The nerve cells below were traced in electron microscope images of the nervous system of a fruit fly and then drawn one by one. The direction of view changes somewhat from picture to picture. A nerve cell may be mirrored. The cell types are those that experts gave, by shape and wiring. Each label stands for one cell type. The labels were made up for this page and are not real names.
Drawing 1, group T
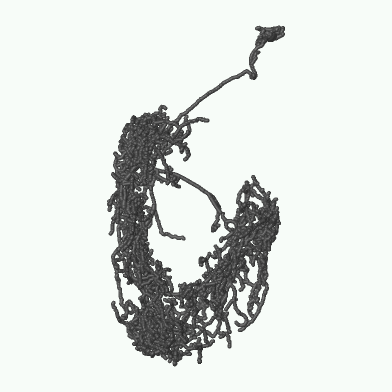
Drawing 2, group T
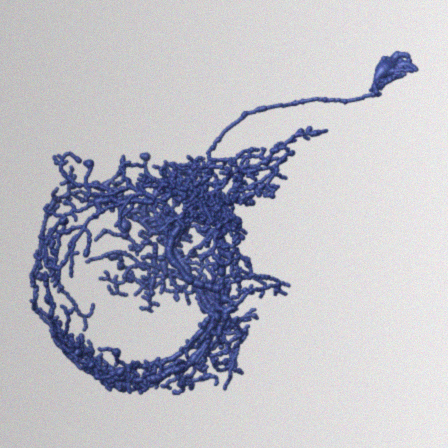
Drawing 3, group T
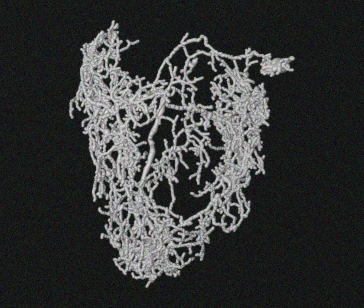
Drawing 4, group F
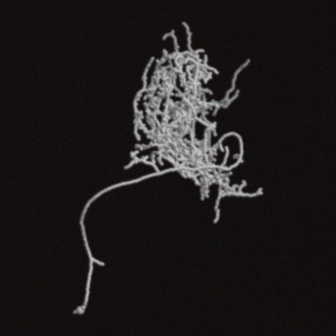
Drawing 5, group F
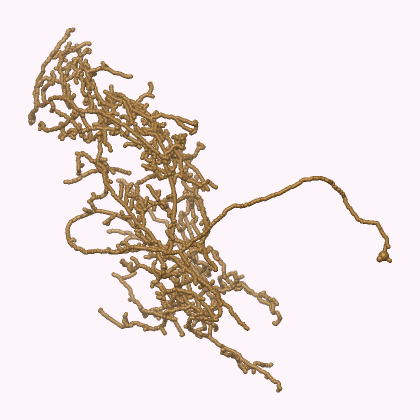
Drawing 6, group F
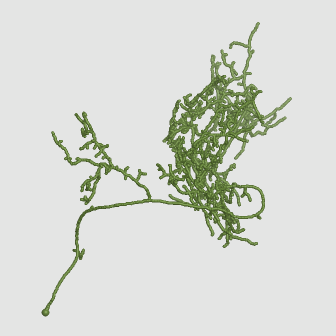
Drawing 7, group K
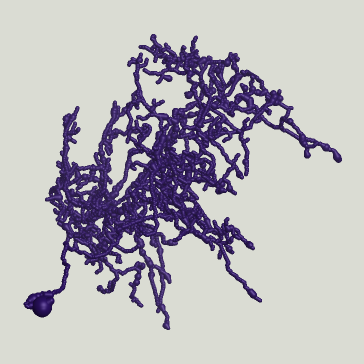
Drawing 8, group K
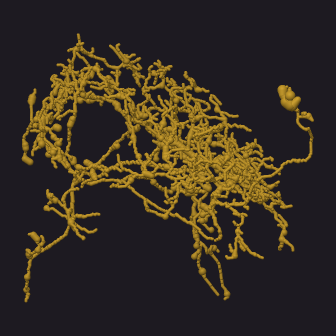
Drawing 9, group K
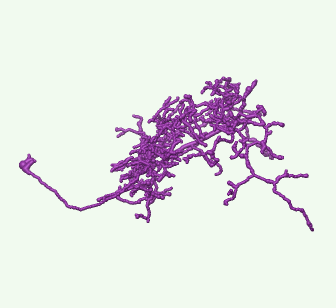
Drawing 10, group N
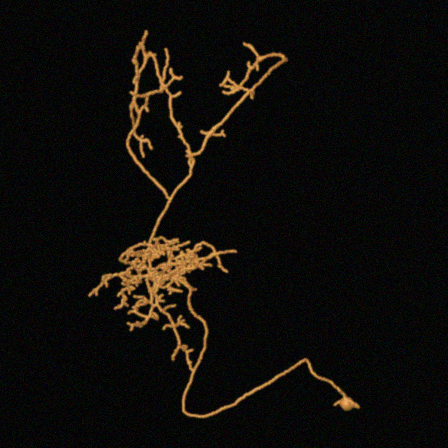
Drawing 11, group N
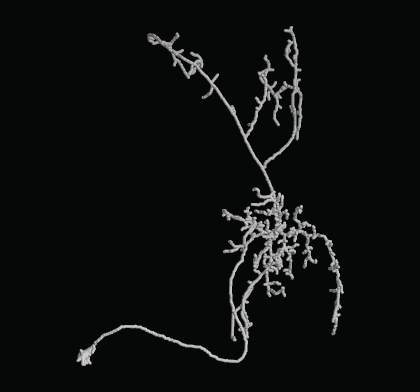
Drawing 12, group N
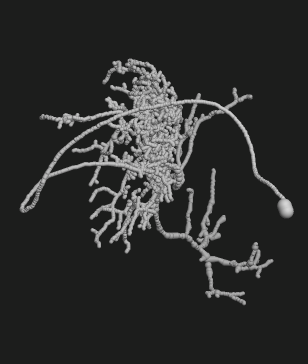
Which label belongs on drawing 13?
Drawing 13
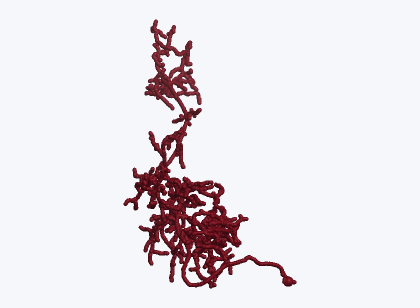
group F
